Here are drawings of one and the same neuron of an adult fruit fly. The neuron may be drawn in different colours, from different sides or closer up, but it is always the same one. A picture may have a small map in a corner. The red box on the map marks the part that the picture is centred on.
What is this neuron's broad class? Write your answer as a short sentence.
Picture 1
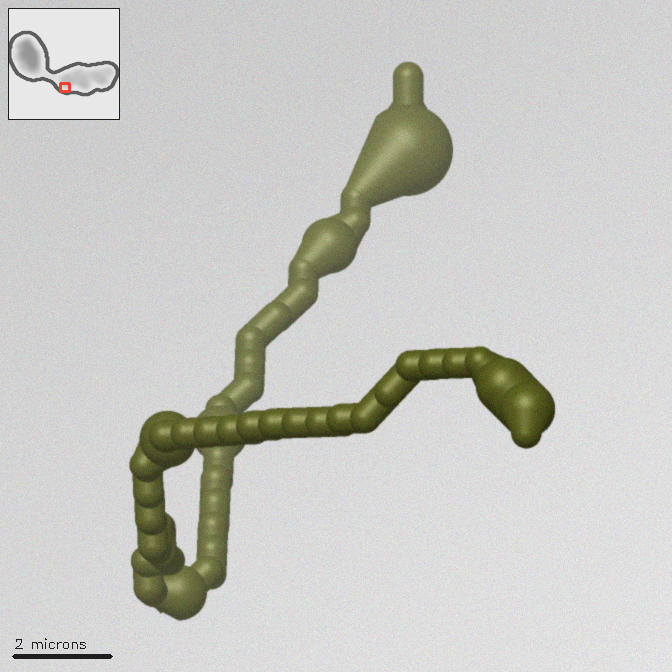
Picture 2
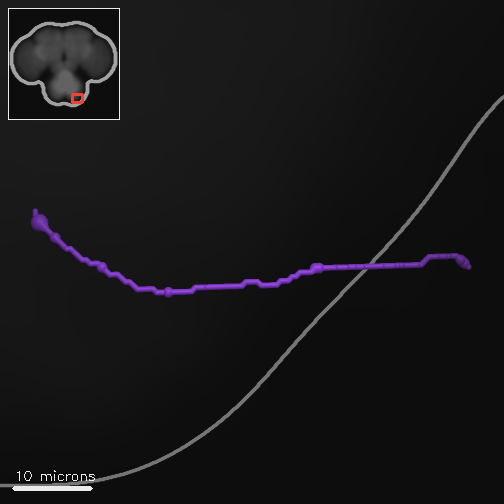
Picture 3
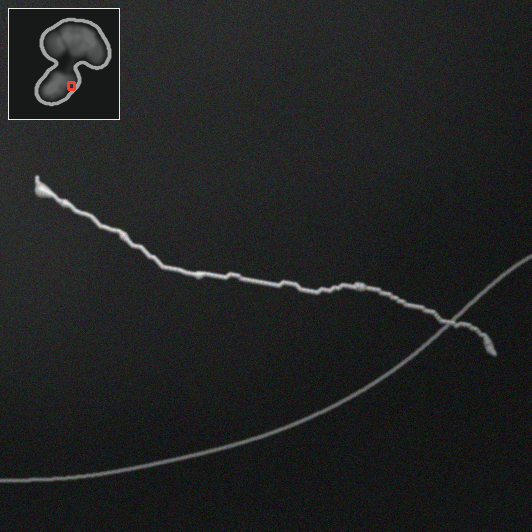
The broad class is sensory neuron entering the nerve cord.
